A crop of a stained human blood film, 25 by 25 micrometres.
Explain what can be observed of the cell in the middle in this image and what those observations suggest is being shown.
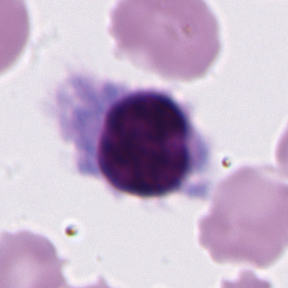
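Begin with the nucleus: its outline is round, and it measures about 9 micrometres across. Look closely at its chromatin and you will see that it is dark purple and coarsely clumped. Now move to the cytoplasm, which is pale blue, with most of it lying to the left of the nucleus. Notice, too, that the cytoplasm shows no granules. This is a hairy cell.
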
